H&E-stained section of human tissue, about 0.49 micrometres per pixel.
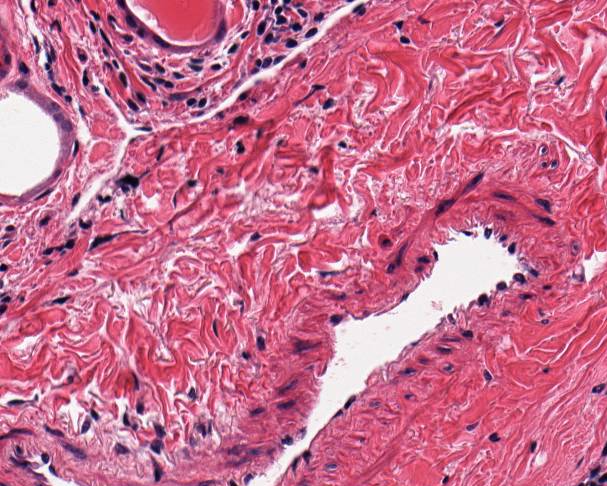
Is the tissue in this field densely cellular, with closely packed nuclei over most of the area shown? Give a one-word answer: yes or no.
No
